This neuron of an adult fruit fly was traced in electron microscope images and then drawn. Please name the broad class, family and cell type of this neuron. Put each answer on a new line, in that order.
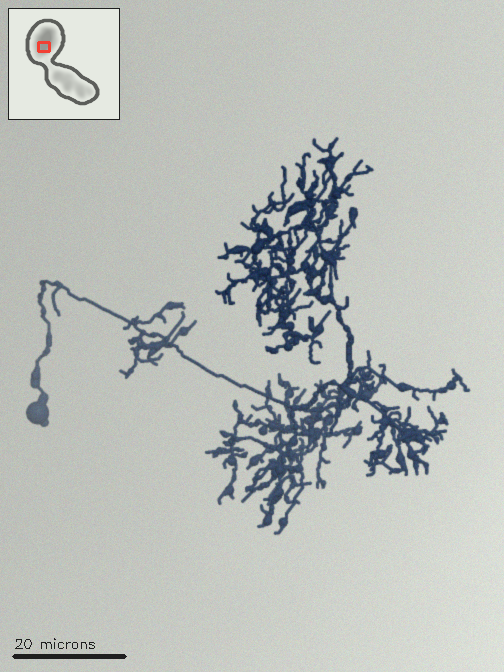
optic-lobe intrinsic neuron
TmY
TmY15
